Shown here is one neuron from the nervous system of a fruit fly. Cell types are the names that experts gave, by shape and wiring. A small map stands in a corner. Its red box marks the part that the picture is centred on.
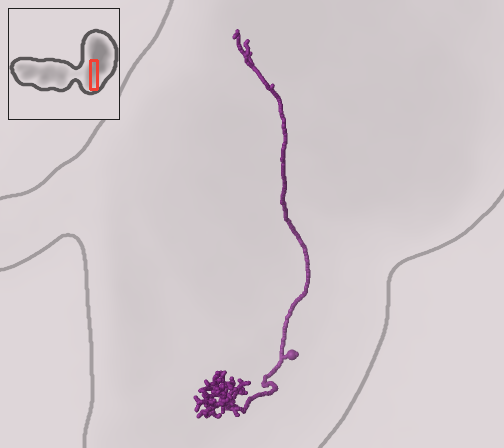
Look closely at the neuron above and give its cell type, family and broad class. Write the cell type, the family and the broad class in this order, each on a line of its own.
MeVP2
MeVP
visual projection neuron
